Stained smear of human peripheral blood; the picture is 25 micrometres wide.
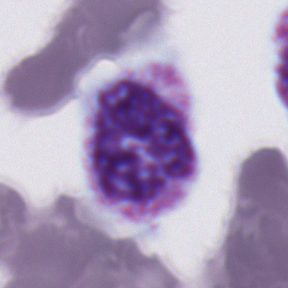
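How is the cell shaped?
Oval, longer from top to bottom than from side to side.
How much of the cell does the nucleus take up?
Most of it, leaving only a narrow rim of cytoplasm dotted with fine red-violet granules.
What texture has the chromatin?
Dark purple and coarsely clumped, with paler gaps between the clumps.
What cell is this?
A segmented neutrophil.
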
